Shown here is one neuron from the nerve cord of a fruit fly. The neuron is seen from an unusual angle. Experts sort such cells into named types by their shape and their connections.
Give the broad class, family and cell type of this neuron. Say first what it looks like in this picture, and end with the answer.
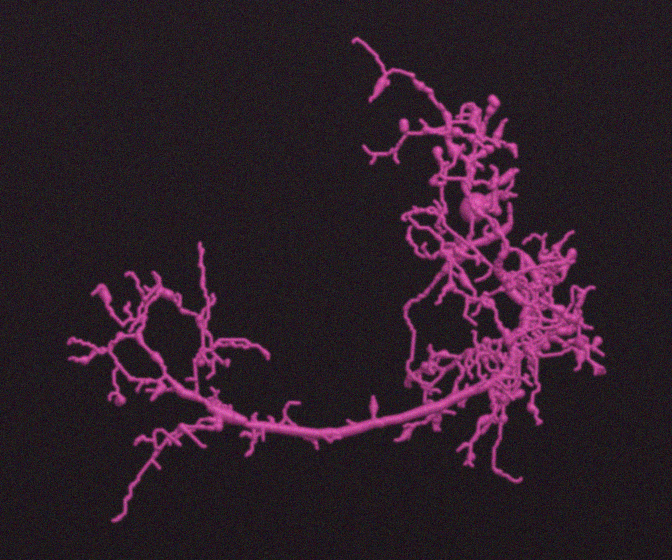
More than a hundred branch ends can be seen. As drawn here it is about as wide as it is tall. It is a nerve-cord intrinsic neuron. Its family is hemilineage 13A. Its cell type is IN13A027.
